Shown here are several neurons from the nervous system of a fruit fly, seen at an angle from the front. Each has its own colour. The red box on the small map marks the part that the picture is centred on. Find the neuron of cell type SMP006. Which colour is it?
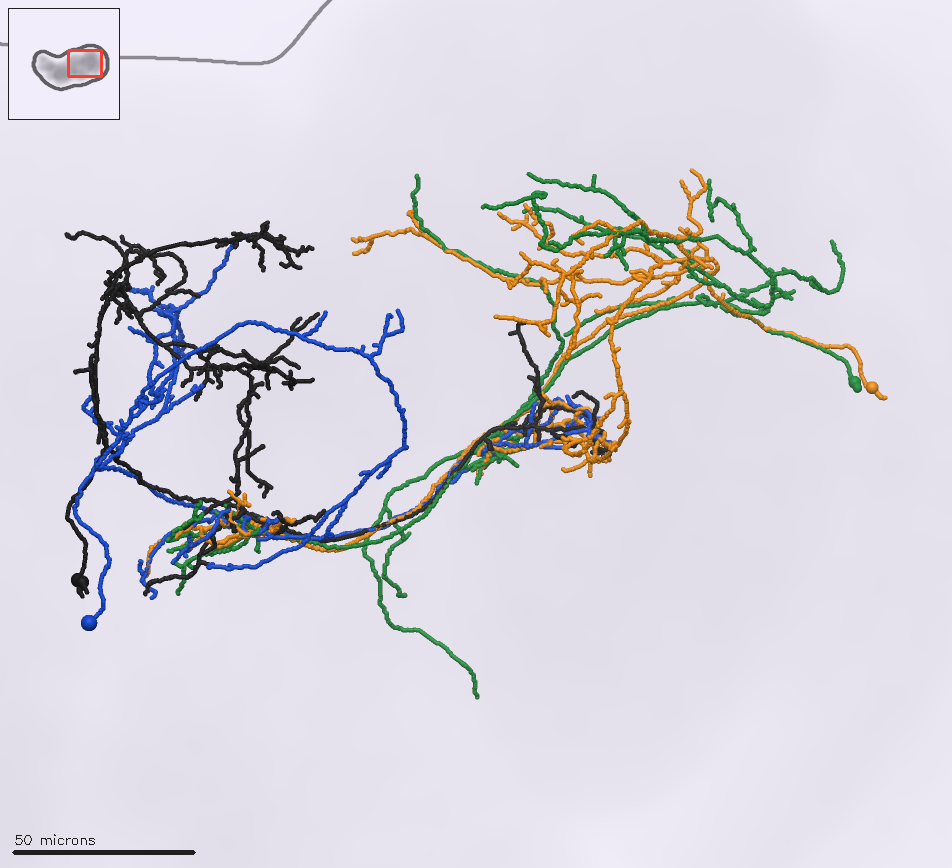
black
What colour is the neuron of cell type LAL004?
orange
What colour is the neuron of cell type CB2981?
blue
